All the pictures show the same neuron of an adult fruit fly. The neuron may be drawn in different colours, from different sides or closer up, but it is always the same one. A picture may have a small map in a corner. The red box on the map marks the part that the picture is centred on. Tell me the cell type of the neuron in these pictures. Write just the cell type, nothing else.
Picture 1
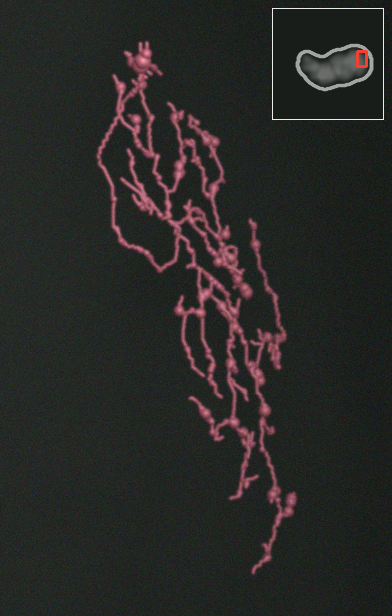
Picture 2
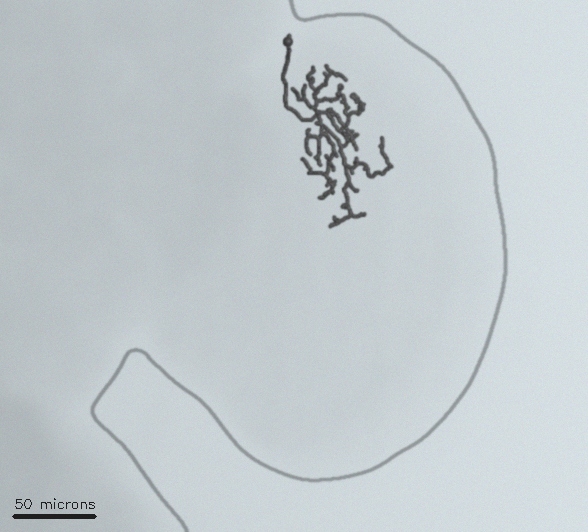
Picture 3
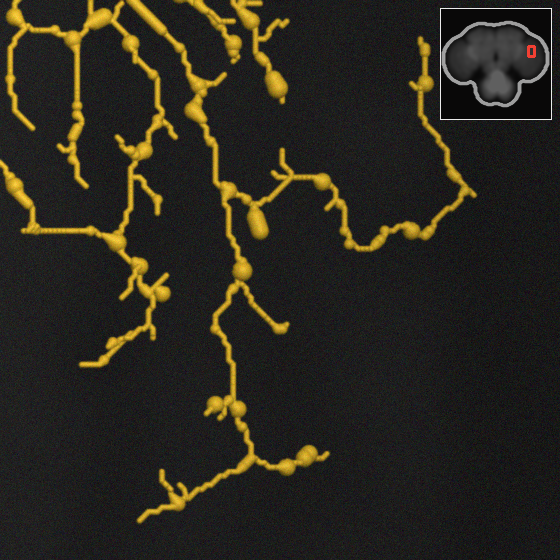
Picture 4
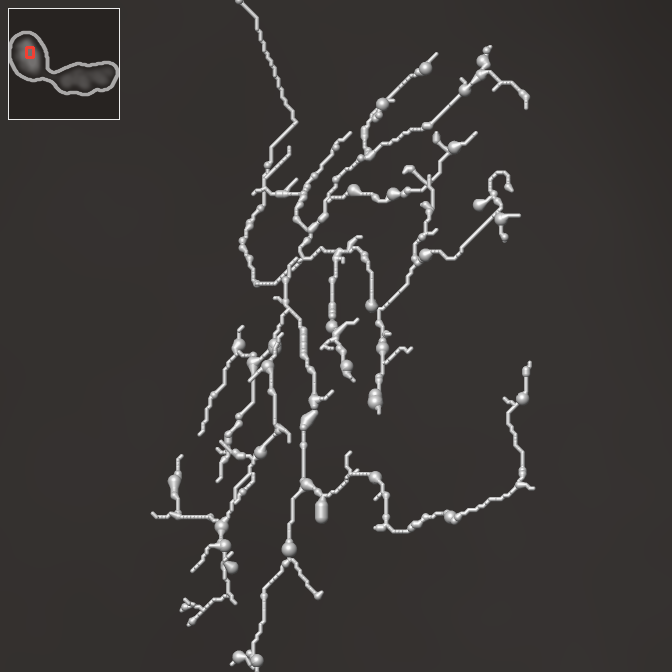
Cm22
